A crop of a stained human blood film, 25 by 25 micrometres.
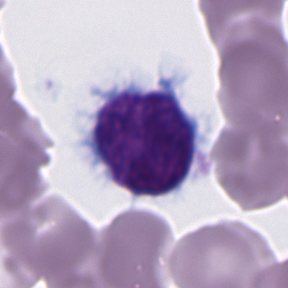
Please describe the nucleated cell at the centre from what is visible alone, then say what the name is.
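Fine, hair-like pale blue projections fringe the cell surface and are clearest along the upper edge. The cytoplasm is pale blue and scant, only a thin rim around the nucleus. The chromatin stains dark purple and appears dense. This is a hairy cell.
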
